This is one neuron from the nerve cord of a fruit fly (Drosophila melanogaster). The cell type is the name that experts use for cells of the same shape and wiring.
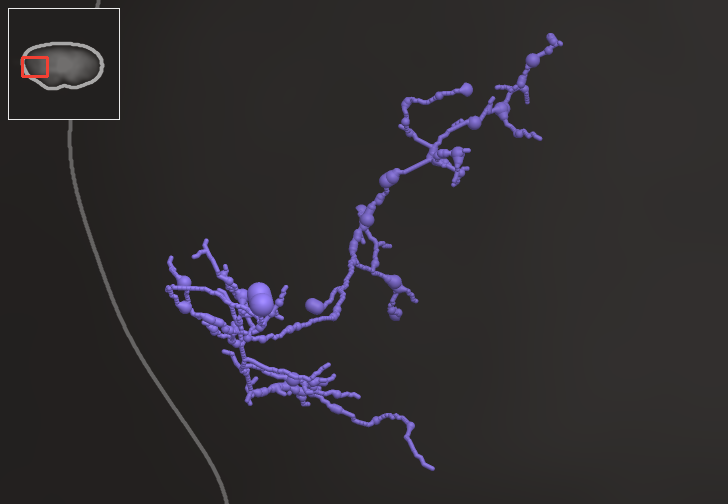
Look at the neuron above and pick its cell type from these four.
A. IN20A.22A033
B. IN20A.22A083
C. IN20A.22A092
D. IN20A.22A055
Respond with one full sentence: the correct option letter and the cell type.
The neuron represents the cell type IN20A.22A092, found under option C.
